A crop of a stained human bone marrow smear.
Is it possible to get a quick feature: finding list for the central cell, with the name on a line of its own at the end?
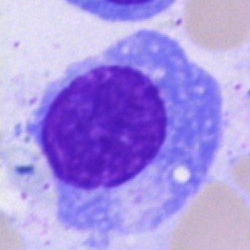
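Outline: irregular, with several broad bulges
Nucleus: off-centre, toward the left of the cell
Granules: no distinct purple granules in the cytoplasm
Vacuole: one, clear and round, in the lower right cytoplasm
Name: plasma cell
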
